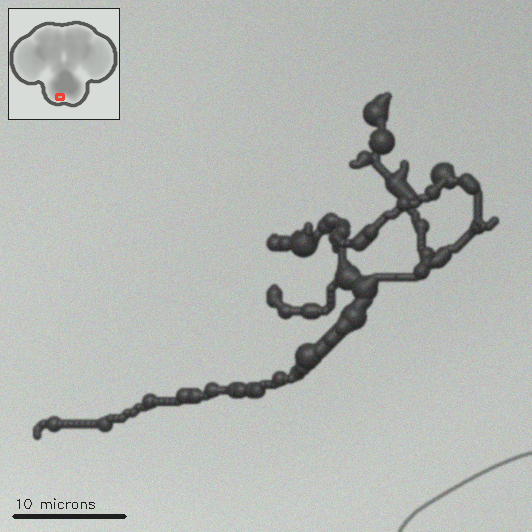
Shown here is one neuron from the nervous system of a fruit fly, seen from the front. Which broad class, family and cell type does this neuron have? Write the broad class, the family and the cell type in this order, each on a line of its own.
sensory neuron entering the nerve cord
class mechanosensory tactile
SNta25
